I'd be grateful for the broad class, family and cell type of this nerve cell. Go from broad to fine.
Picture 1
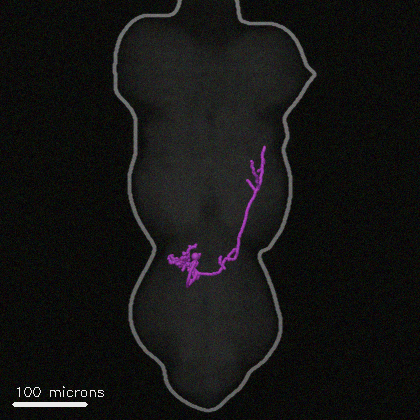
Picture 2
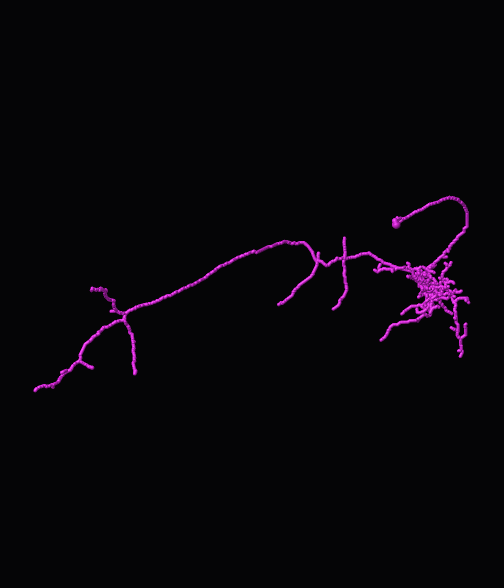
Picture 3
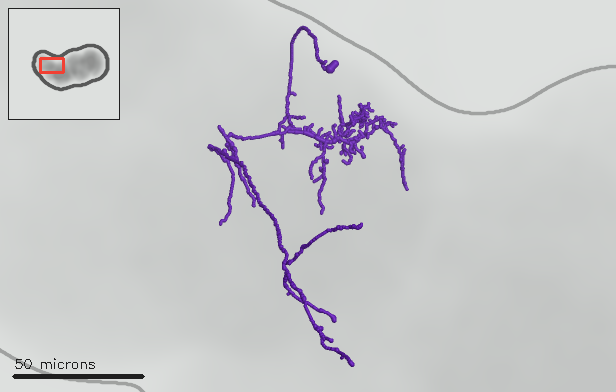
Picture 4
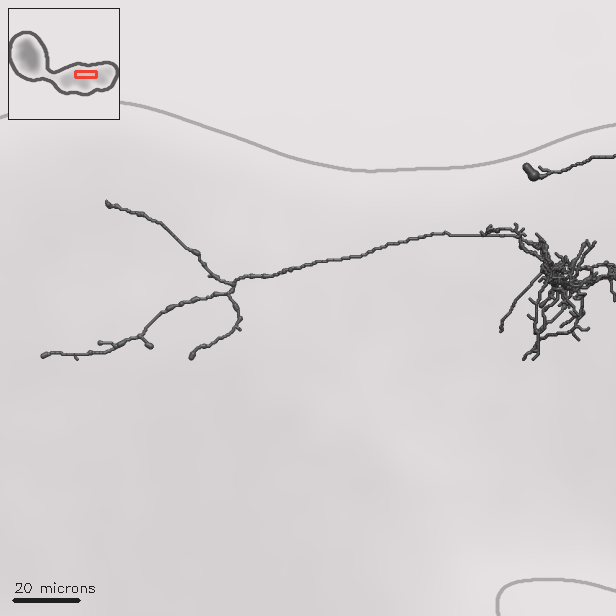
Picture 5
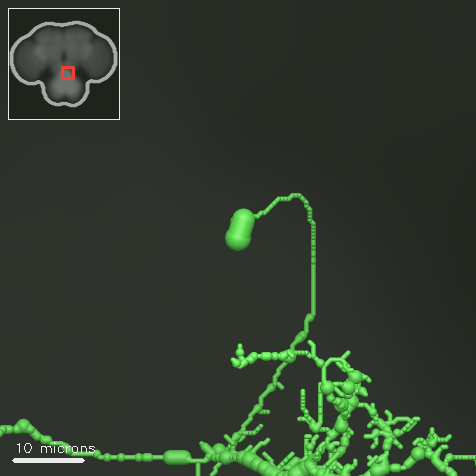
nerve-cord intrinsic neuron; hemilineage 19B; IN19B091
